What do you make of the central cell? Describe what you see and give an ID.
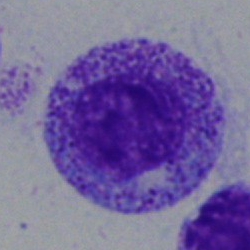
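Coarse dark purple granules pack the cytoplasm. The nucleus lies near the centre, surrounded on all sides by granular cytoplasm. Just below and to the right of the nucleus is a pale patch of cytoplasm with few granules. The image is slightly blurred, which softens fine detail. The cell is a myelocyte.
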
